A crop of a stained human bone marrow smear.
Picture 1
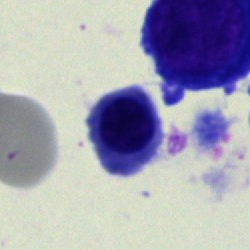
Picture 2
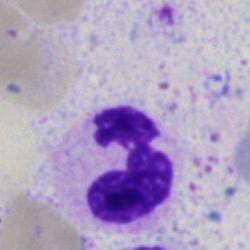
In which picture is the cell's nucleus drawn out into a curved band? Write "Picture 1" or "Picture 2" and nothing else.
Picture 2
